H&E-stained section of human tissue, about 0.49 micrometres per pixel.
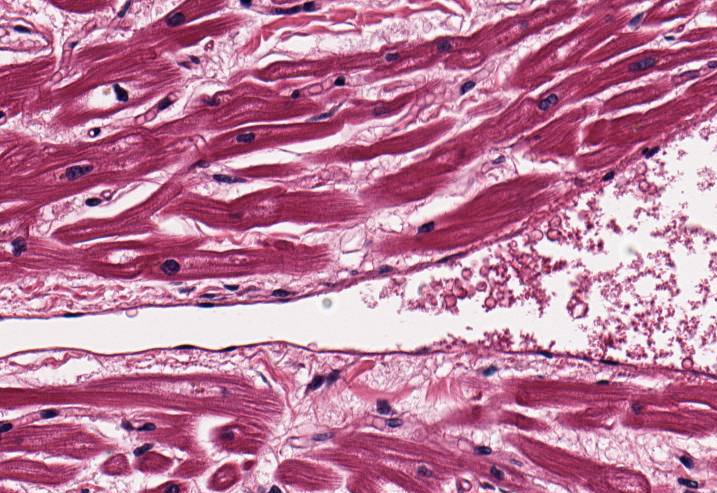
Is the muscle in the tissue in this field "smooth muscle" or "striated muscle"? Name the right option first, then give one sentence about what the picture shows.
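Striated muscle. The muscle cells are cardiac muscle cells, each with a single oval nucleus lying centrally in the fibre.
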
